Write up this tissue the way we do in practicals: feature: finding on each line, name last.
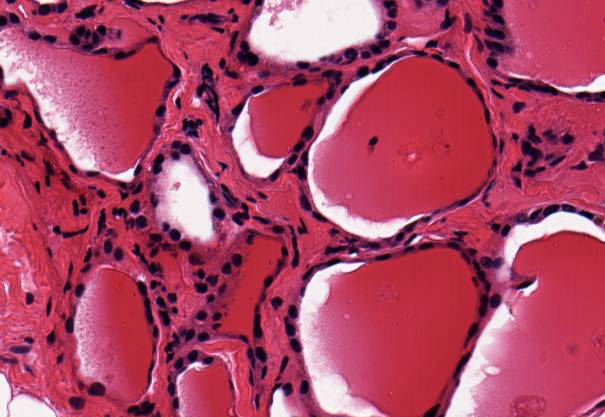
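Follicles: most filled with homogeneous deep pink colloid
Lining nuclei: small, dark, densely stained
Stroma: pink fibrous collagen between follicles, with scattered spindle-shaped nuclei
Fat cells: none anywhere in the field
Name: thyroid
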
